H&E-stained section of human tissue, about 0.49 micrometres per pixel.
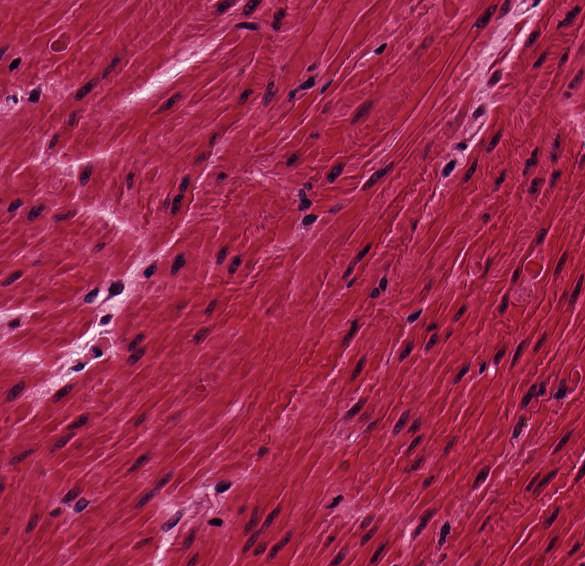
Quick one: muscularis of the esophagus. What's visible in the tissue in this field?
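Fibre cytoplasm: deeply and evenly eosinophilic, a strong red-pink. Nuclear position: single and central within the fibres, not at their edges. Nuclear appearance: dark purple, oval to elongated, aligned with the long axis of the fibres. Fat cells: none anywhere in the field.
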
